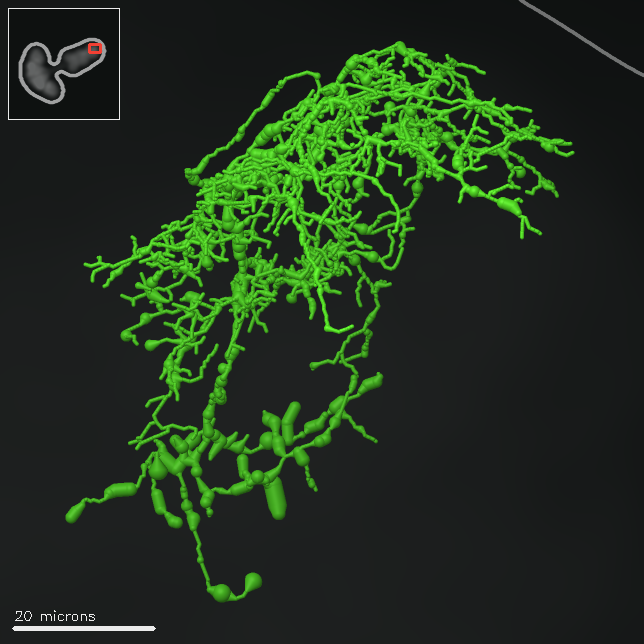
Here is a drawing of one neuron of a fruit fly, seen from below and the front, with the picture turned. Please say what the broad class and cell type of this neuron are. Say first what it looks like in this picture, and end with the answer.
It is in the nerve cord and does not reach the brain. From top to bottom in the picture it spans about 80 microns. The picture shows more than a hundred branch ends. It is a nerve-cord intrinsic neuron. Its cell type is INXXX287.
